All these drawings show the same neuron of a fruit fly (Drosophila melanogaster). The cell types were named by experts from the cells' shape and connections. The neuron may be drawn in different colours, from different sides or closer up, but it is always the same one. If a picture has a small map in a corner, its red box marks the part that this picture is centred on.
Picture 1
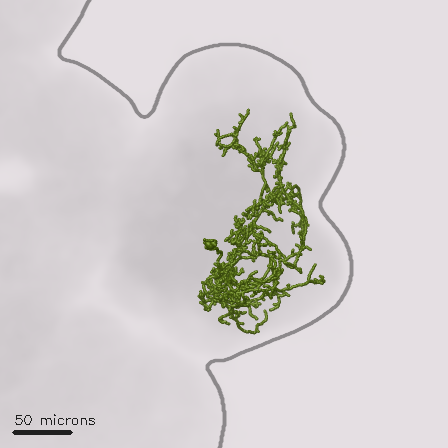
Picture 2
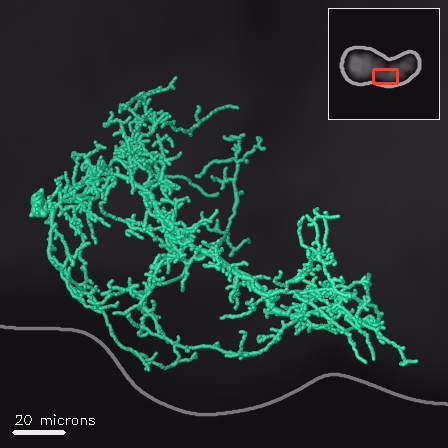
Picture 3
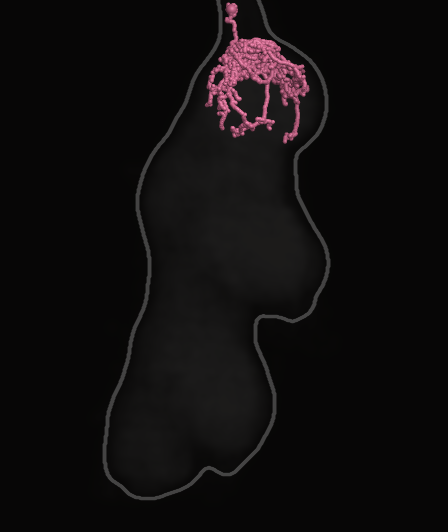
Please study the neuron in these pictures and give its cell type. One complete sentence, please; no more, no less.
To the cell type IN17A016 belongs this neuron.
